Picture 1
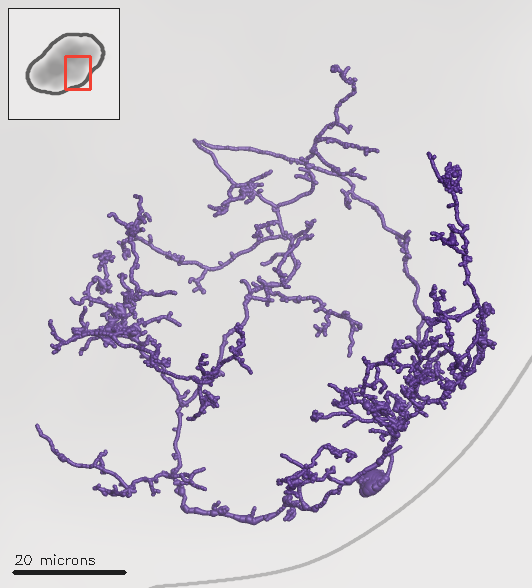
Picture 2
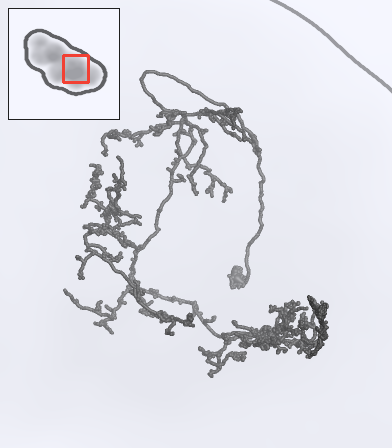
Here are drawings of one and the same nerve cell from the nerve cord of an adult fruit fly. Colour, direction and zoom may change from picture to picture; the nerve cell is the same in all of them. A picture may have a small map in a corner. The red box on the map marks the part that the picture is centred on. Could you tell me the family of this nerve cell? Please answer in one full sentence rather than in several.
The nerve cell is listed under family hemilineage 19A.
